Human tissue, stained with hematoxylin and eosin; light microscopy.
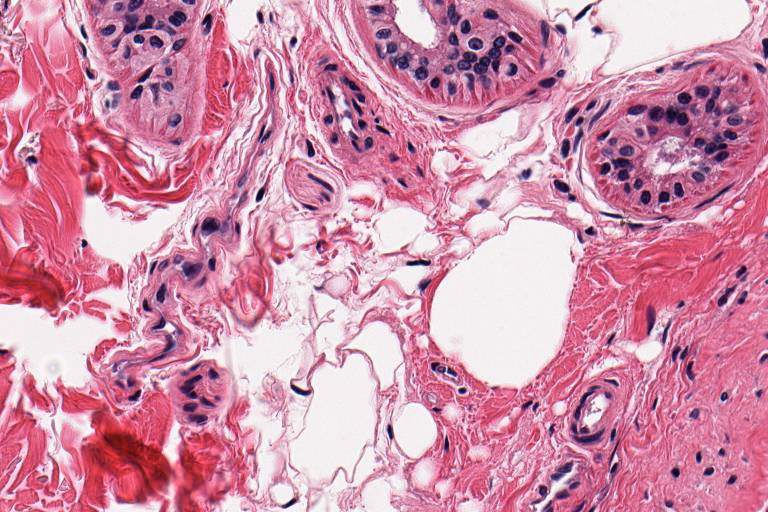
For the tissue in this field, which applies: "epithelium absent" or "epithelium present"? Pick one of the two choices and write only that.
Epithelium present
